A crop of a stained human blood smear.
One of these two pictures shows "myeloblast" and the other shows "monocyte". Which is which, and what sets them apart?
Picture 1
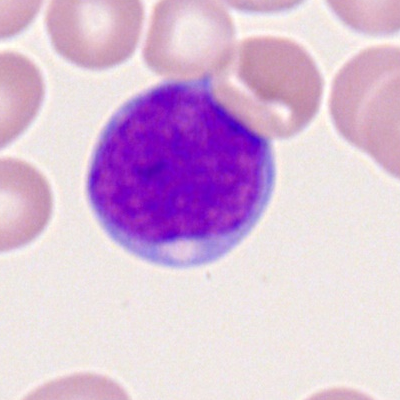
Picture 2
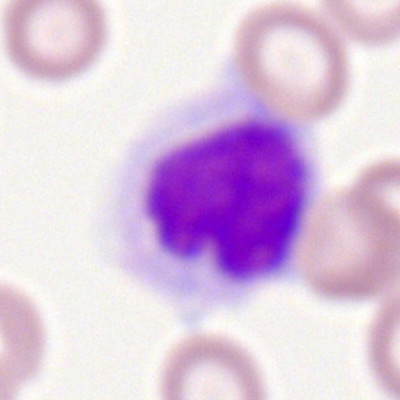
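Picture 1 is a myeloblast, and picture 2 is a monocyte. The myeloblast's outline is round and smooth; the monocyte's is irregular, with a small pointed tag at the bottom. In the monocyte the nucleus is irregular, notched along its lower edge.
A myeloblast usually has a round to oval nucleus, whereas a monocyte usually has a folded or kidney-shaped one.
The myeloblast's chromatin looks finely granular rather than gathered into coarse dark clumps, whereas the monocyte's stains deep purple and looks dense. The myeloblast's cytoplasm is only a thin rim around the nucleus, with a pale clear patch just below it; the monocyte's pale greyish-blue rim is wider on the left than on the right.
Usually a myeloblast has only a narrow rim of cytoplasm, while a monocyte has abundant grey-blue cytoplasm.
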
